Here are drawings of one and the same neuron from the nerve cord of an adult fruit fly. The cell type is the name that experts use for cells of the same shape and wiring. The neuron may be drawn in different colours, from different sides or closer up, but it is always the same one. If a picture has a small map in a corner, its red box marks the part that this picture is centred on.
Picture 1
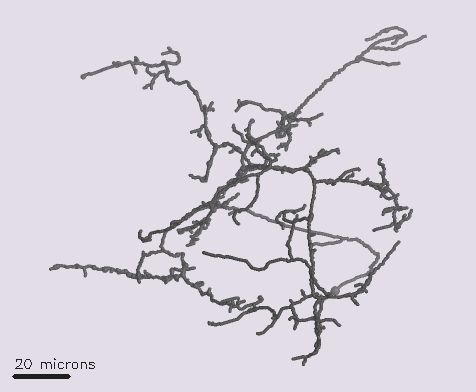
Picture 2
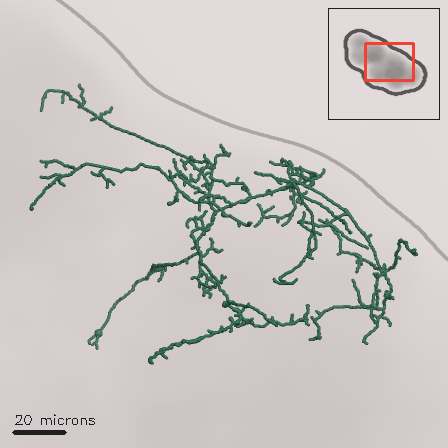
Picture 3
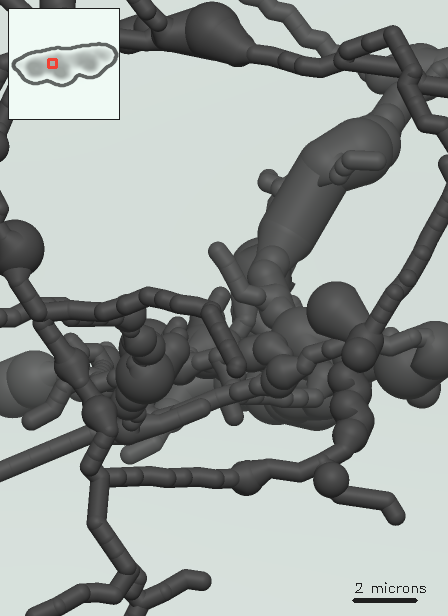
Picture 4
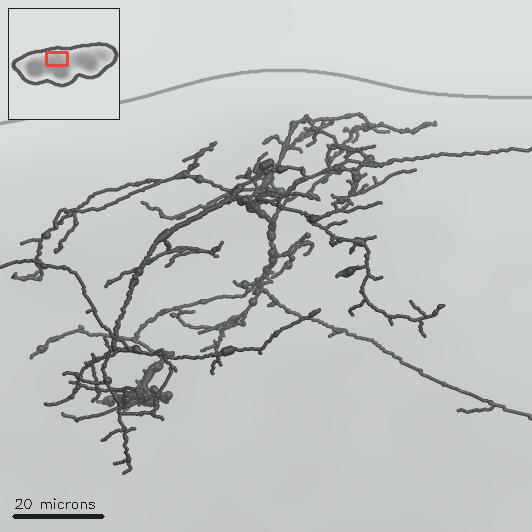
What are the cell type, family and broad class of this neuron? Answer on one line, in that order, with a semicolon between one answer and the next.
IN12A044; hemilineage 12A; nerve-cord intrinsic neuron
